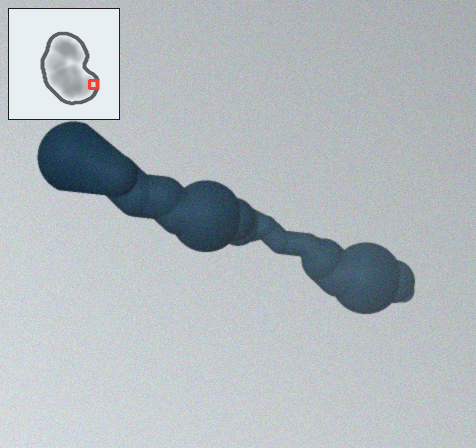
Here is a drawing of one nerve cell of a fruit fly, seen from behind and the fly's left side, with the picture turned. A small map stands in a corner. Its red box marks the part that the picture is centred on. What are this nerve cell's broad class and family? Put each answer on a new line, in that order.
photoreceptor or other optic-lobe sensory neuron
class visual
